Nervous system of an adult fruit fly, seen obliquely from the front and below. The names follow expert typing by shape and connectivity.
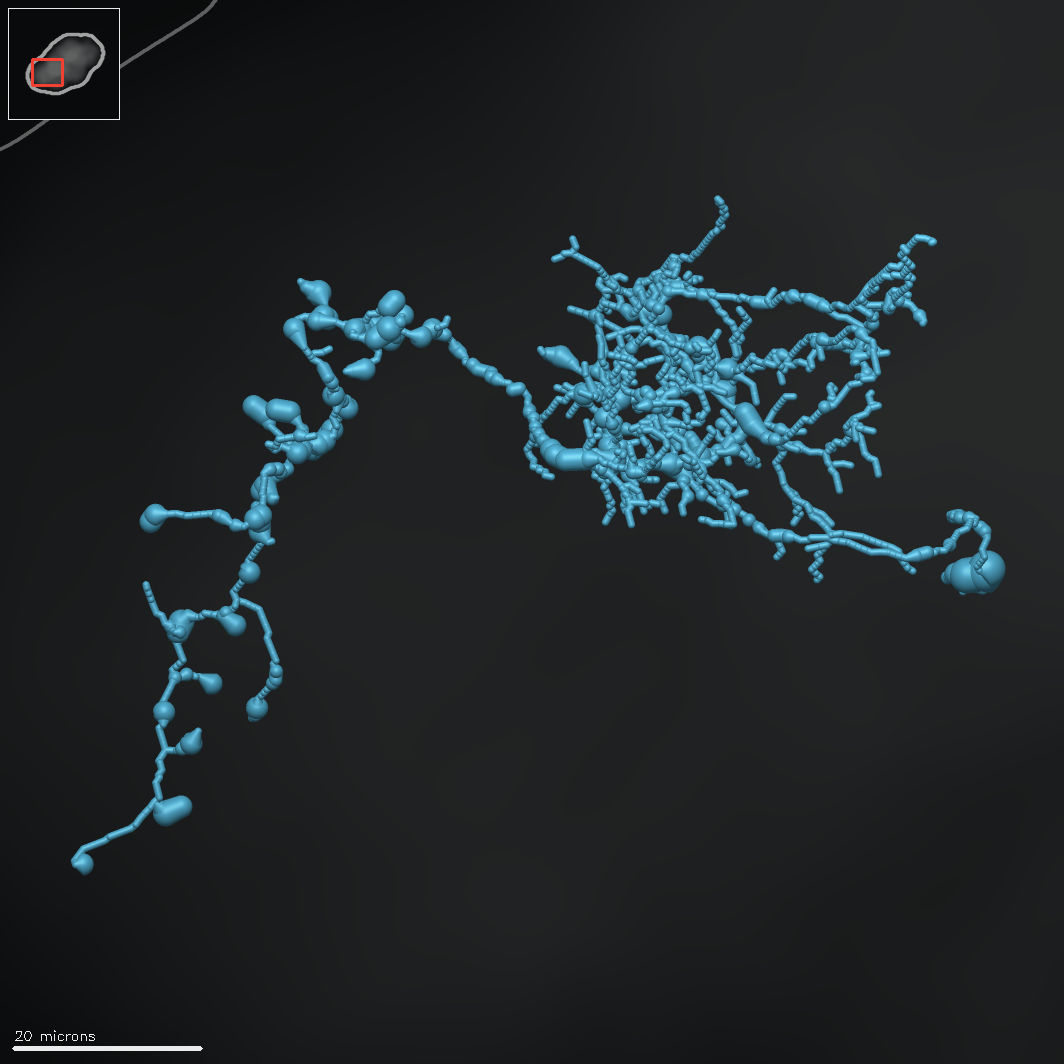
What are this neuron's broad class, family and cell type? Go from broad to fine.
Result: nerve-cord intrinsic neuron; hemilineage 06A; IN06A134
